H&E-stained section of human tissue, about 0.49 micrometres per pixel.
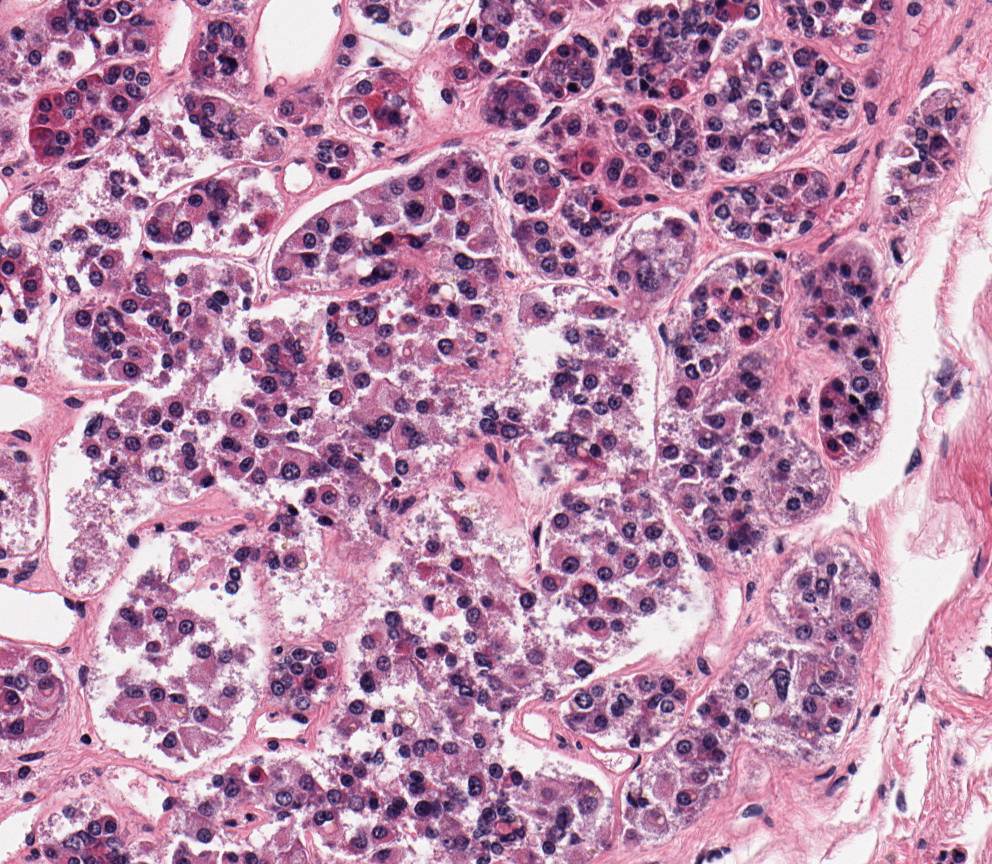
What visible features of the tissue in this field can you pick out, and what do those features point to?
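Cells in rounded nests across most of the field, divided by thin pink fibrous septa. Nuclei fairly uniform in size. Scattered cells with dense, deep red cytoplasm stand out among paler ones, mostly toward upper left. No fat cells. Tissue: pituitary.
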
